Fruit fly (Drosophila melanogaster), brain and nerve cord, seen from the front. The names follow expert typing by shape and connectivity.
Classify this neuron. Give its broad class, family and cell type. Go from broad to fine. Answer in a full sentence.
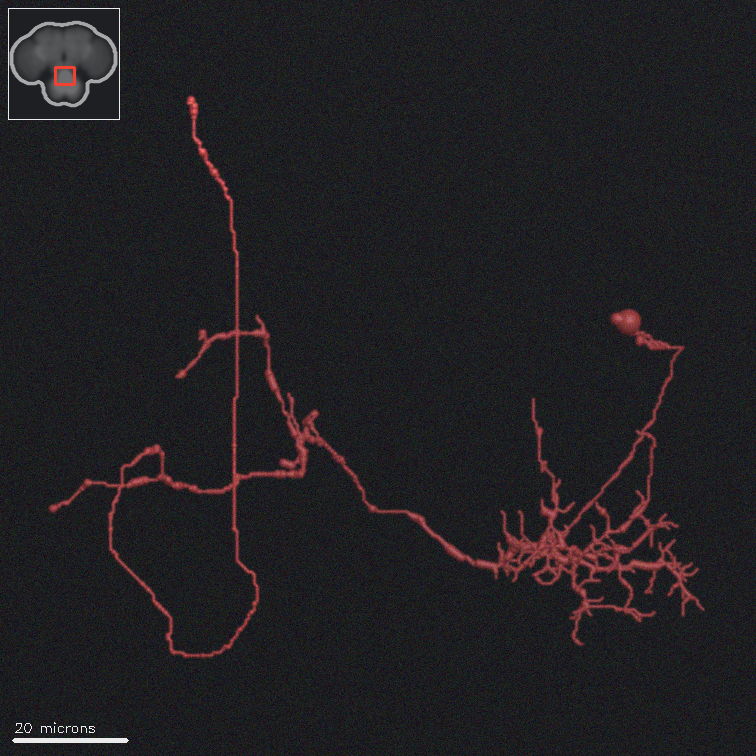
An ascending neuron of hemilineage 19B, type AN19B063.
